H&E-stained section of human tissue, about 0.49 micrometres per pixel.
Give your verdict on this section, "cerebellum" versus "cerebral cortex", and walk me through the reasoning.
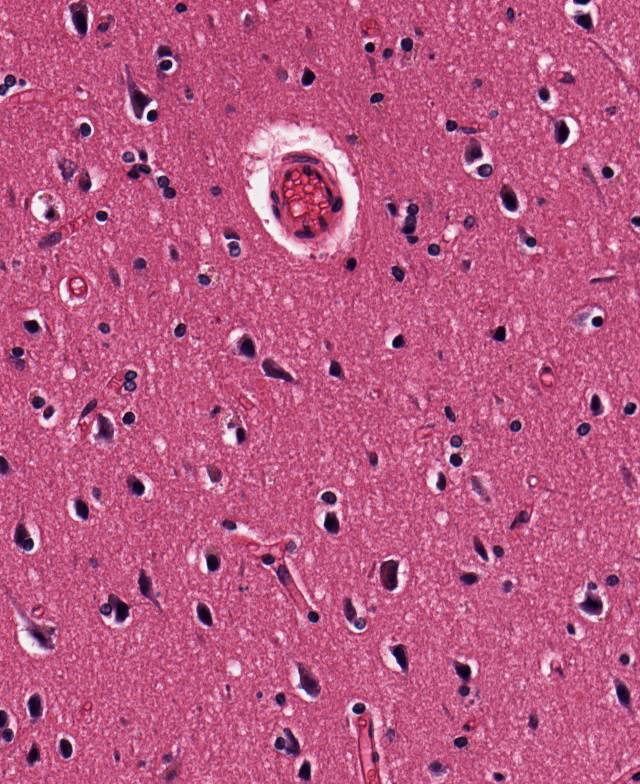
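Cerebral cortex. Cells lie scattered singly through finely granular pink neuropil across the whole field. Neurons spread throughout, forming no distinct clusters or bands. Small round dark glial nuclei with scant visible cytoplasm lie between neurons. Thin capillaries with elongated nuclei cross the neuropil, one in the lower centre.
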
